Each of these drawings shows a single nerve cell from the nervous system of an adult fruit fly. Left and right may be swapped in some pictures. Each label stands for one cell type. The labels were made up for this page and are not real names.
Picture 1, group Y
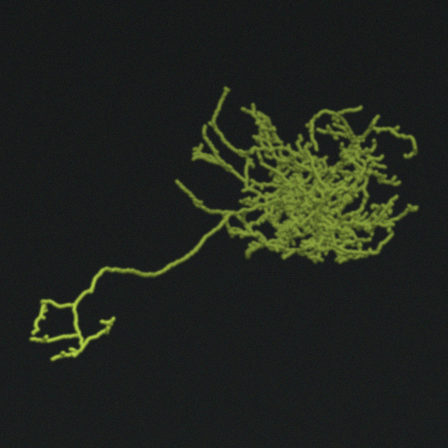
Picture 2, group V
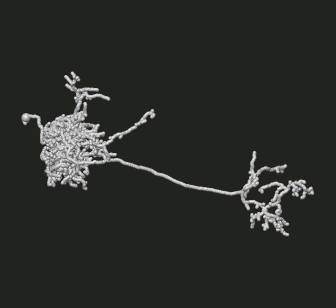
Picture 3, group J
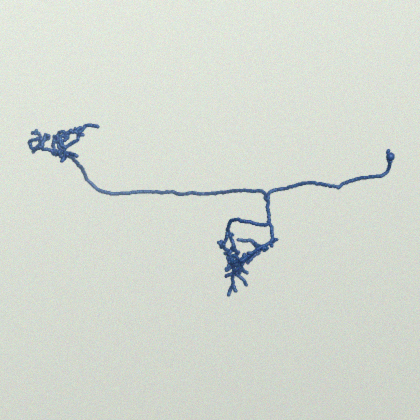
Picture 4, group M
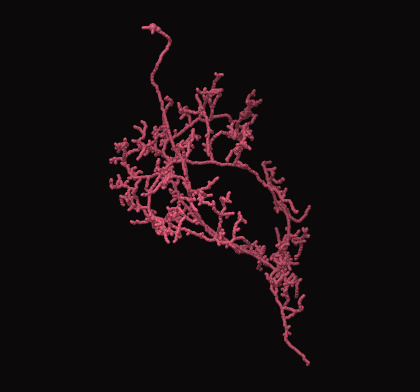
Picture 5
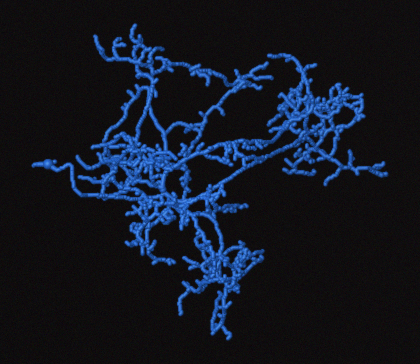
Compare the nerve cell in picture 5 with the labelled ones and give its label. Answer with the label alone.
group M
